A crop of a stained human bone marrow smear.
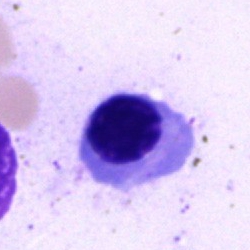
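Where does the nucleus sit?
Off-centre, pushed toward the upper left of the cell.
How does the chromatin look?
Dense, staining very dark purple.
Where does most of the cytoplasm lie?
On the lower right side of the nucleus.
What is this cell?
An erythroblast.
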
